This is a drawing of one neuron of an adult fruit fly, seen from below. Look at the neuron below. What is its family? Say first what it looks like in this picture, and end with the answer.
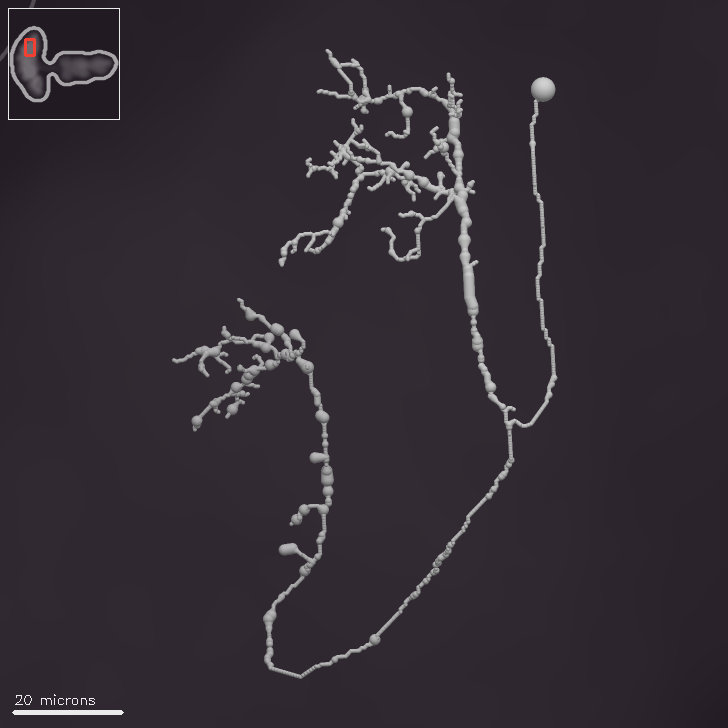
It is in the brain and does not reach the nerve cord. The cell body is at the upper right of the picture. Dozens of branch ends can be seen. This is a central-brain intrinsic neuron. Its family is hemilineage DL2_dorsal.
